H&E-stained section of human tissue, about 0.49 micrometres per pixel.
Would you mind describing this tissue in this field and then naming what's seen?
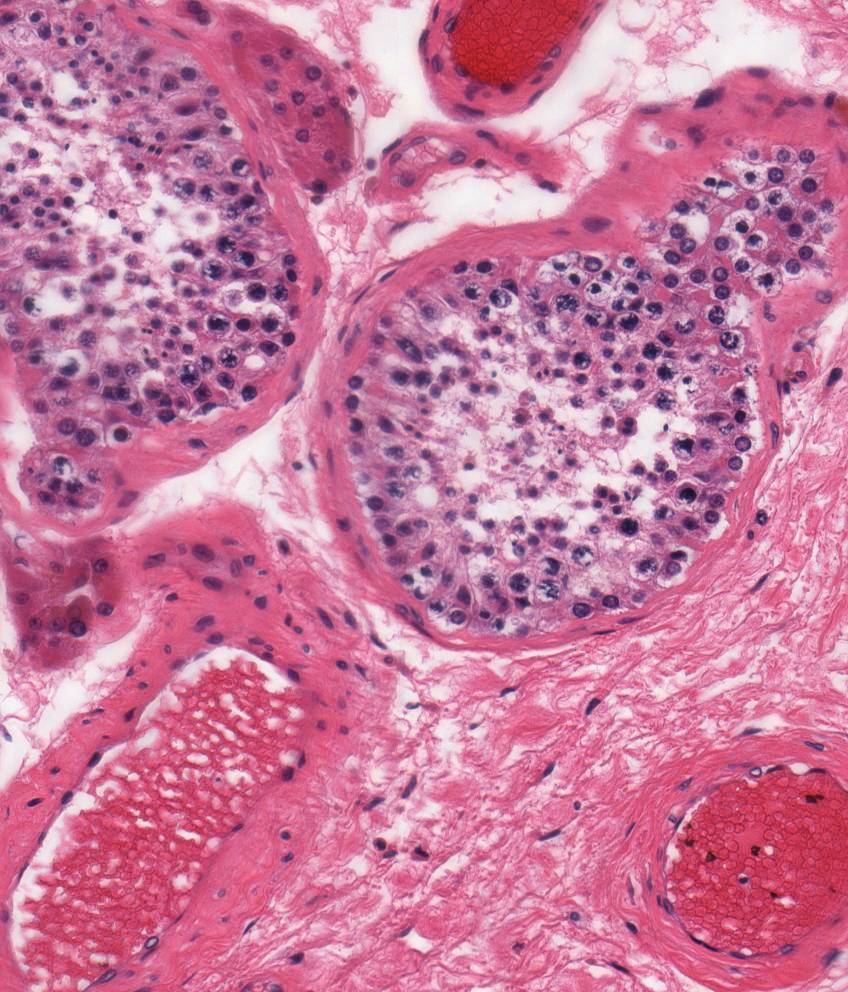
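Two large rounded tubules sit in the upper half, one upper left, one centre right. They're packed with many layers of round cells, not lined by a single layer, and their nuclei are round and dark purple, many with coarse clumped chromatin. That's testis.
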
